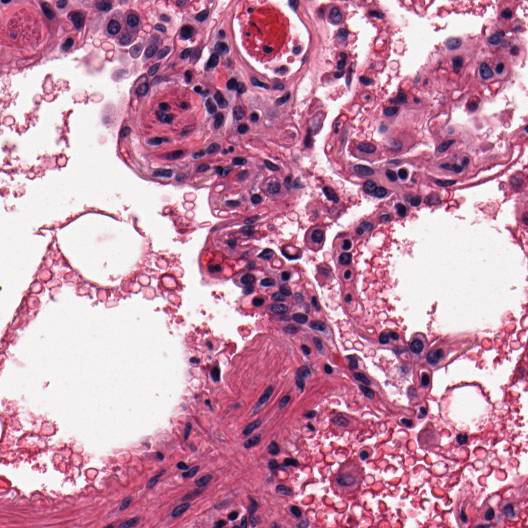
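Lung, haematoxylin and eosin. A vessel at top centre has its lumen packed with red blood cells. The septa in the centre and right are lined by plump cells with round, dark nuclei that bulge into the spaces. No fat cells are present anywhere in the field.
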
